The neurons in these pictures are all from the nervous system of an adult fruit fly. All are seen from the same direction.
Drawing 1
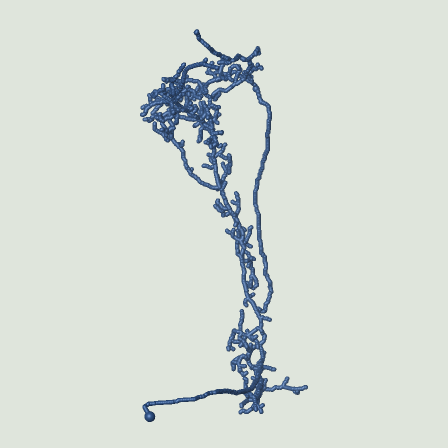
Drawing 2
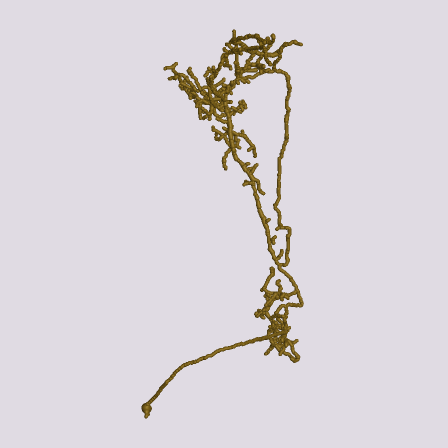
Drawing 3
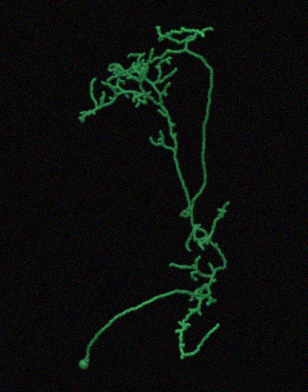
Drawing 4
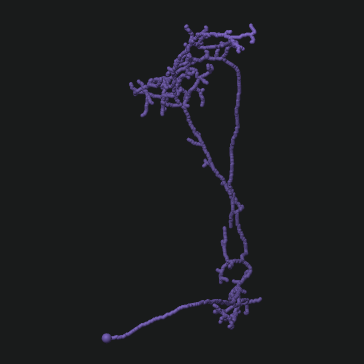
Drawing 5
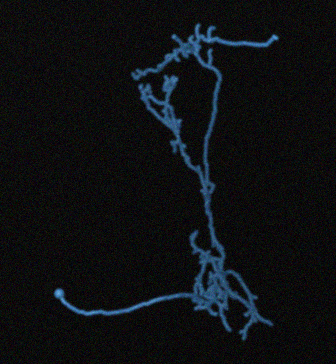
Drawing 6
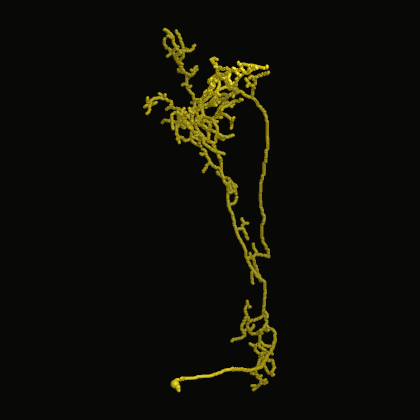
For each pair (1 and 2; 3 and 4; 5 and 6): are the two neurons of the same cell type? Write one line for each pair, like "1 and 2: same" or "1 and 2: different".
1 and 2: different
3 and 4: different
5 and 6: different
